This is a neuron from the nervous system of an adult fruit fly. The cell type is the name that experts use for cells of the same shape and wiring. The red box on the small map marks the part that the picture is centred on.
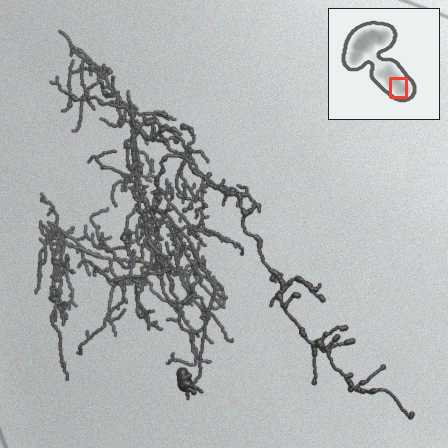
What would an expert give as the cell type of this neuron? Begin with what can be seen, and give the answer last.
It is in the nerve cord and does not reach the brain. In this view it is about as wide as it is tall. This is a nerve-cord intrinsic neuron. It is of cell type IN12A039.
